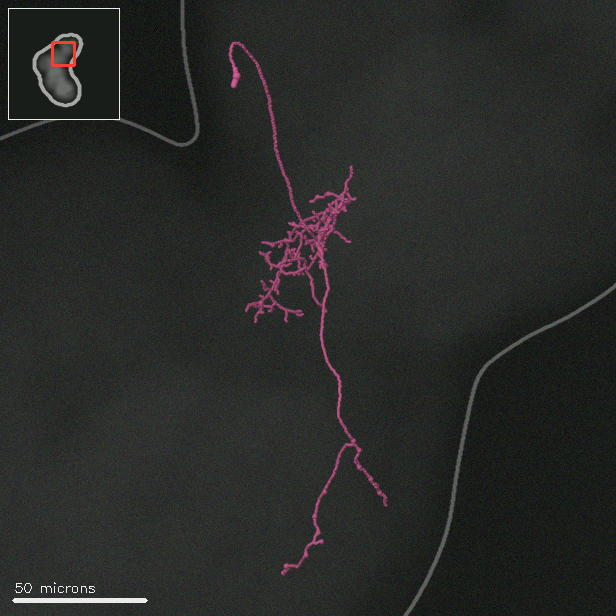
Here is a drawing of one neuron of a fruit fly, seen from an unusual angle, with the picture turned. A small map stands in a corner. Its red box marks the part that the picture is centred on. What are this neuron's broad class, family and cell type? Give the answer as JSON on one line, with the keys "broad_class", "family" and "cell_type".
{"broad_class": "nerve-cord intrinsic neuron", "family": "hemilineage 07B", "cell_type": "IN07B099"}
